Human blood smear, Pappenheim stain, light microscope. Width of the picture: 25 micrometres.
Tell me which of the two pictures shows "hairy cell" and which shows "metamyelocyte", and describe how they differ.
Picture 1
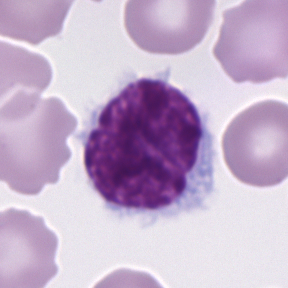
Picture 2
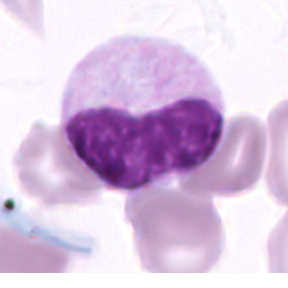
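Picture 1 shows a hairy cell, and picture 2 a metamyelocyte. First, the nucleus: in the hairy cell it measures about 11 by 9 micrometres within a cell about 12 micrometres across and fills about 80% of the cell's area. In the metamyelocyte the nucleus is kidney-shaped, its notch on the edge facing the cytoplasm, and it lies in the lower half of the cell. Second, the chromatin is dark purple in both, but in picture 1 it is coarsely clumped with small lighter patches and no nucleolus can be seen, while in picture 2 it is gathered into clumps. Third, the cytoplasm of the hairy cell is pale blue and shows no granules.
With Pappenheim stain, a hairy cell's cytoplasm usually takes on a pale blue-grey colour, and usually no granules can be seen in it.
The metamyelocyte, by contrast, has abundant, pale pinkish-lilac cytoplasm with a fine, faint granular texture.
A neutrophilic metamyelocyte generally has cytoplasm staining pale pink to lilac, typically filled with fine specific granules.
Around the hairy cell lie red cells, none of which touches it.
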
